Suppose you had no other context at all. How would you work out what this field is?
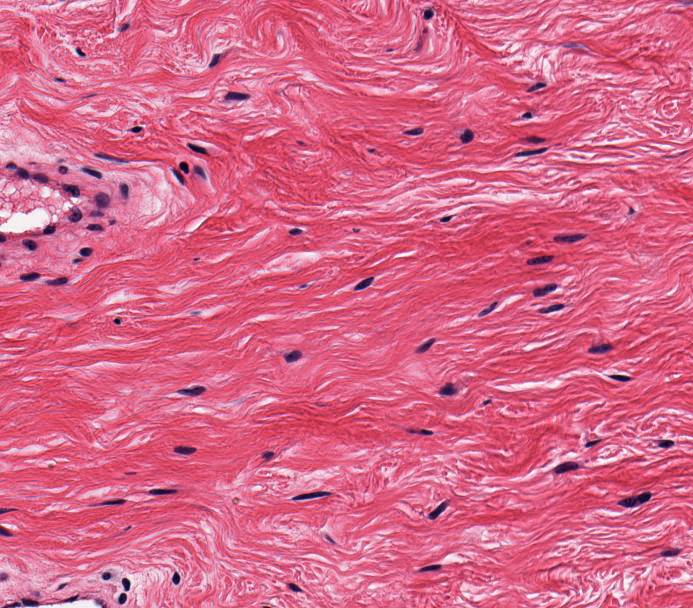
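It is dense connective tissue: densely packed, wavy pink collagen bundles fill nearly the whole field, running mainly left to right. Sparse fibroblasts lie singly between them, their dark, slender nuclei parallel to the fibres.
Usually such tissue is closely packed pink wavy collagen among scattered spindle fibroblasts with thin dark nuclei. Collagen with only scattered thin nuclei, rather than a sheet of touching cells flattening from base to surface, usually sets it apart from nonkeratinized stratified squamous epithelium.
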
